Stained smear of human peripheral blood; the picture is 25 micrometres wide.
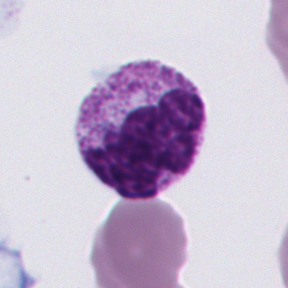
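Segmented neutrophil, about 12 micrometres across, at the centre of this stained peripheral blood smear. Its nucleus sits toward the lower right and fills about 60% of the cell's area; the chromatin is dark purple and coarsely clumped, with no nucleoli visible. Just above the nucleus there's a paler, less granular patch of cytoplasm. A red cell touches the lower edge of the cell.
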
